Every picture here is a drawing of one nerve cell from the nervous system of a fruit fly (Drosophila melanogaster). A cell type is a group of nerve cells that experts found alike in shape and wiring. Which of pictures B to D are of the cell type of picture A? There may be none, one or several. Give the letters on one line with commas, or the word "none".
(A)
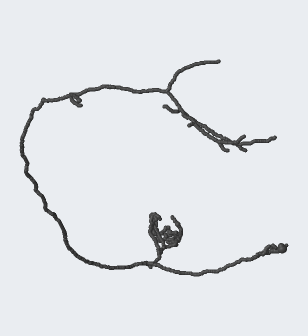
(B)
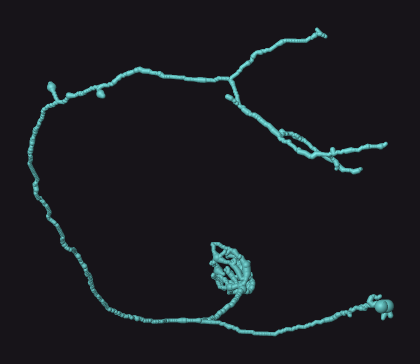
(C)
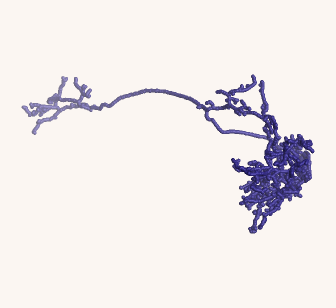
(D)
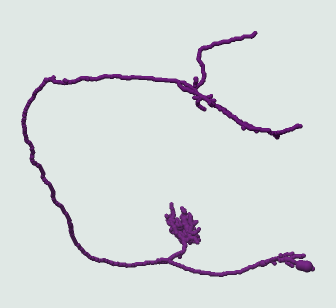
B, D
